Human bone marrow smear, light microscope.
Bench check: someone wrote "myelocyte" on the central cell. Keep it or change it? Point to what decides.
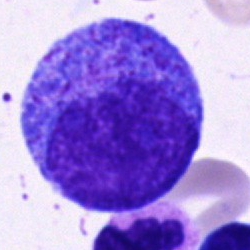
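Outline round and smooth; cytoplasm free of vacuoles. Chromatin finely granular, not coarsely clumped: goes against myelocyte.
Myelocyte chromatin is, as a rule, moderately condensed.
Cytoplasm blue: goes with promyelocyte, against myelocyte.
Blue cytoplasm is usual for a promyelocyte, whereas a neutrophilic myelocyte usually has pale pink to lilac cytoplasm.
Scattered reddish-purple granules in the cytoplasm: go with promyelocyte.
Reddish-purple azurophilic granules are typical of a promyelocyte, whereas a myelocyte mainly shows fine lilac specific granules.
Neighbour: a cell with a dark segmented nucleus just below the lower edge. Verdict: myelocyte does not fit; the cell is a promyelocyte.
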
